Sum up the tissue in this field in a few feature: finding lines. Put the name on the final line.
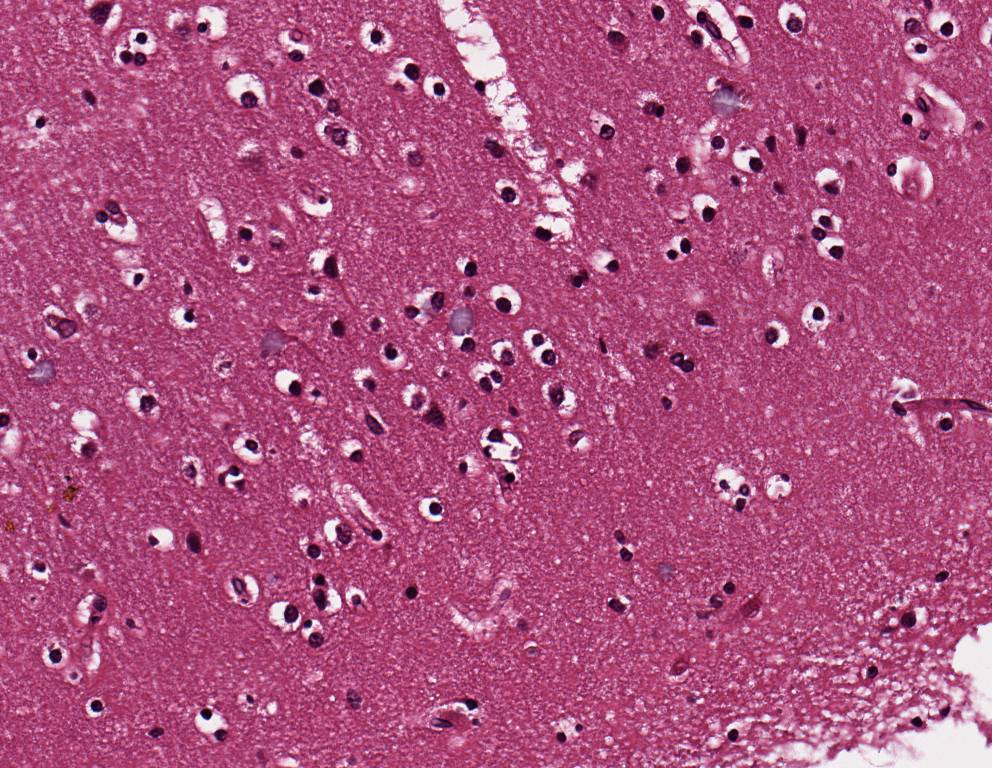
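Background: finely granular pink fibrillary, I'd say, with cells scattered through most of the field
Nuclei: mostly small, round, darkly stained
Cell density: more crowded upper and central, sparser lower right, it seems
Vessel: a narrow one with clear space around it, running obliquely down from top centre
Name: cerebral cortex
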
